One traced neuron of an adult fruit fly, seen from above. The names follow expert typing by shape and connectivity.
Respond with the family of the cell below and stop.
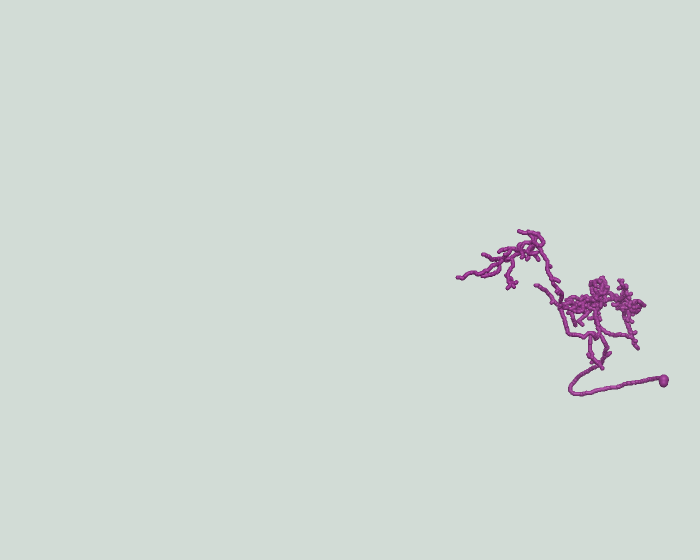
hemilineage LHp1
